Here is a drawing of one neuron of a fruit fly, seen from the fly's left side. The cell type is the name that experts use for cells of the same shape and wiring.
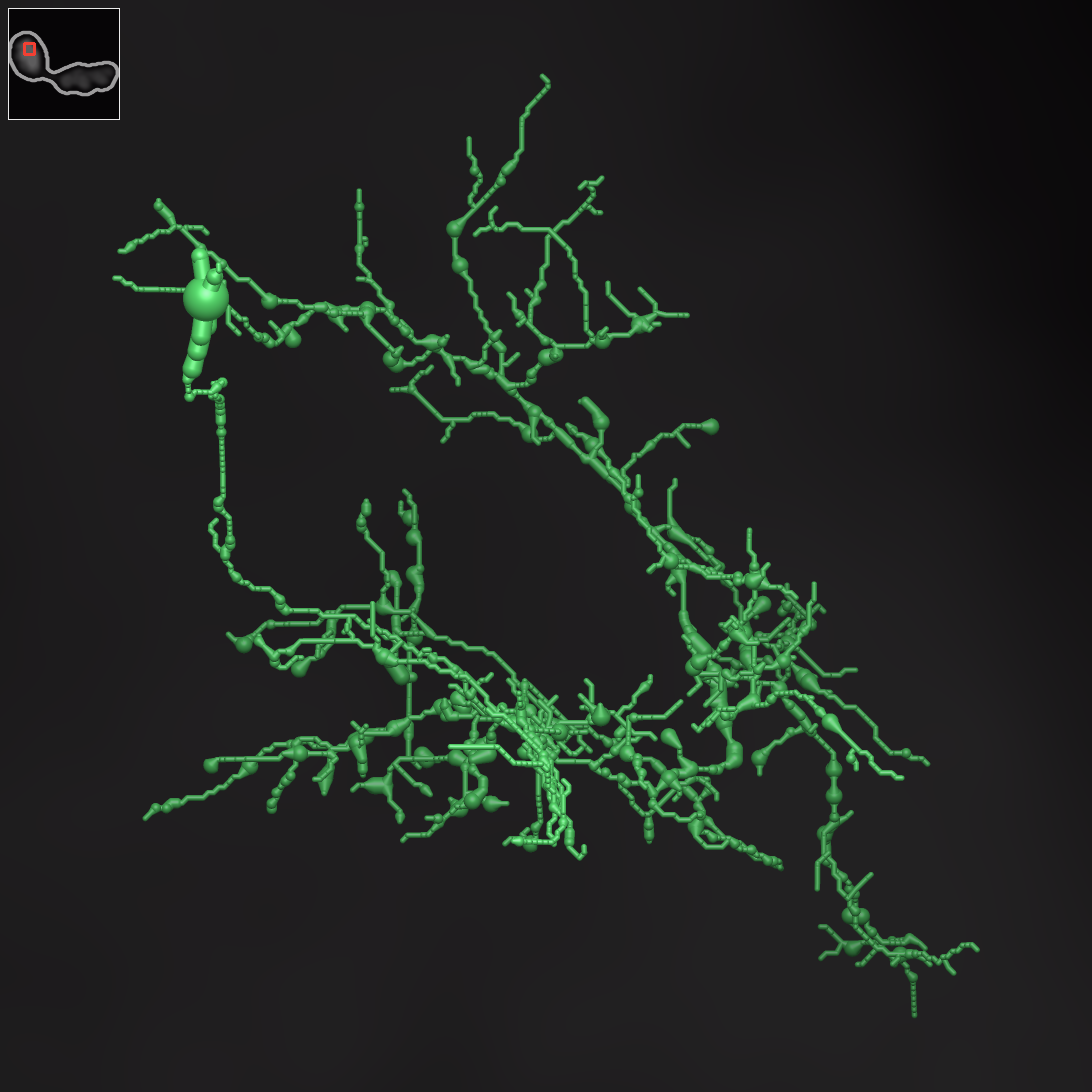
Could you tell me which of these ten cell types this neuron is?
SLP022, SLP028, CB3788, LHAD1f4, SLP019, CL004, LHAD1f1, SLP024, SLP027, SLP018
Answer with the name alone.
CL004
